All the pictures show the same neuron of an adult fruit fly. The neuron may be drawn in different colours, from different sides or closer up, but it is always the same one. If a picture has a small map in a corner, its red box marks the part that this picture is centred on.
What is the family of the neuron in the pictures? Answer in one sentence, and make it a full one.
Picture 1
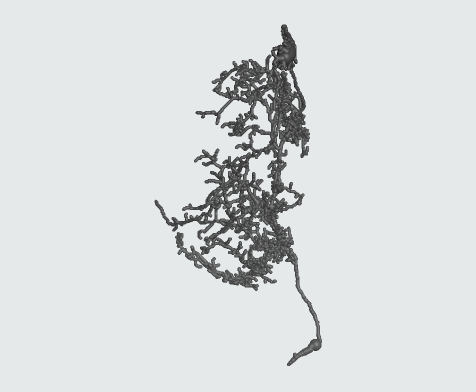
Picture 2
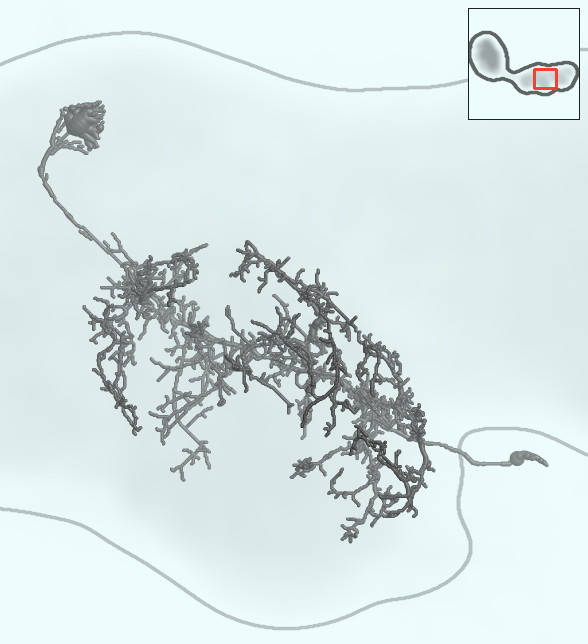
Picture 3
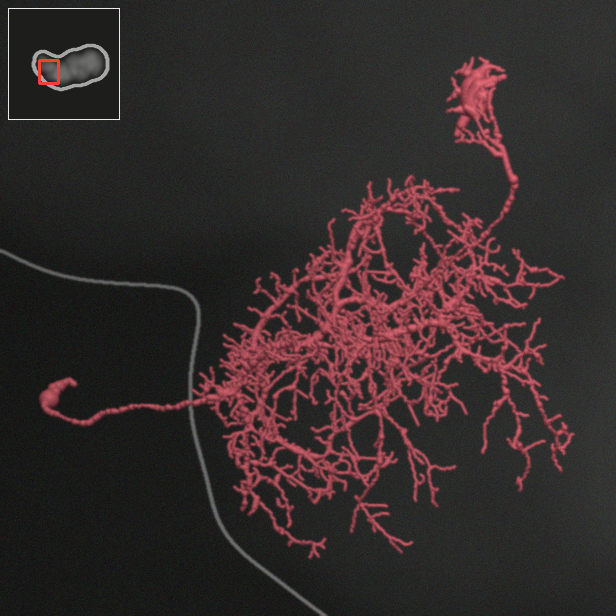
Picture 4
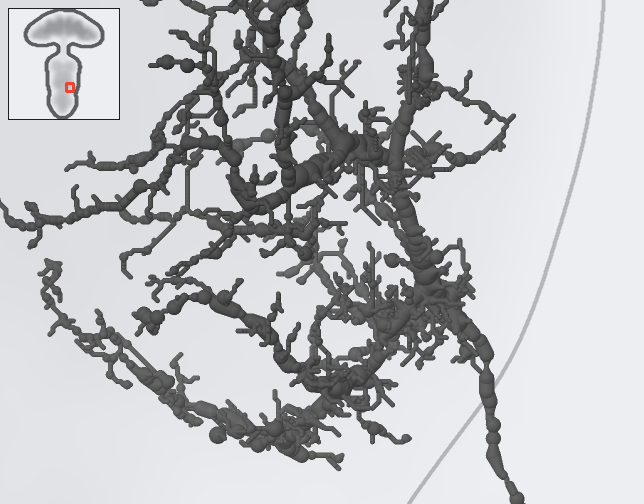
When grouped by family, this neuron is hemilineage 17X.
